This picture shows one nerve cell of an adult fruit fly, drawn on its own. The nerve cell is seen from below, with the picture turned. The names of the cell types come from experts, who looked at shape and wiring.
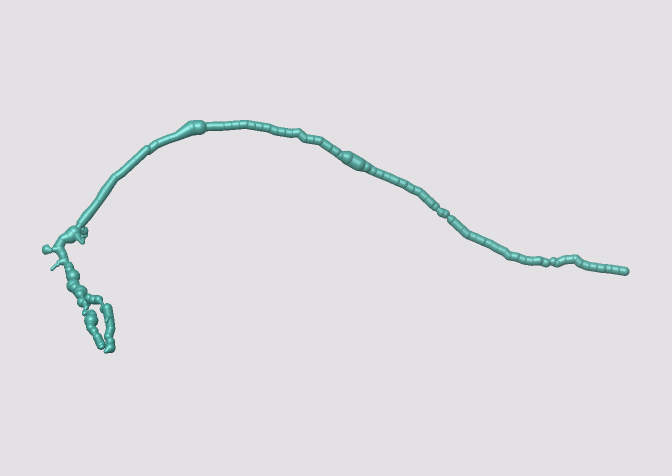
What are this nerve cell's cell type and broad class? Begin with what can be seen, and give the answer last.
No cell body is drawn. There are a dozen or fewer branch ends. Its cell type is HBeyelet. Its broad class is photoreceptor or other optic-lobe sensory neuron.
